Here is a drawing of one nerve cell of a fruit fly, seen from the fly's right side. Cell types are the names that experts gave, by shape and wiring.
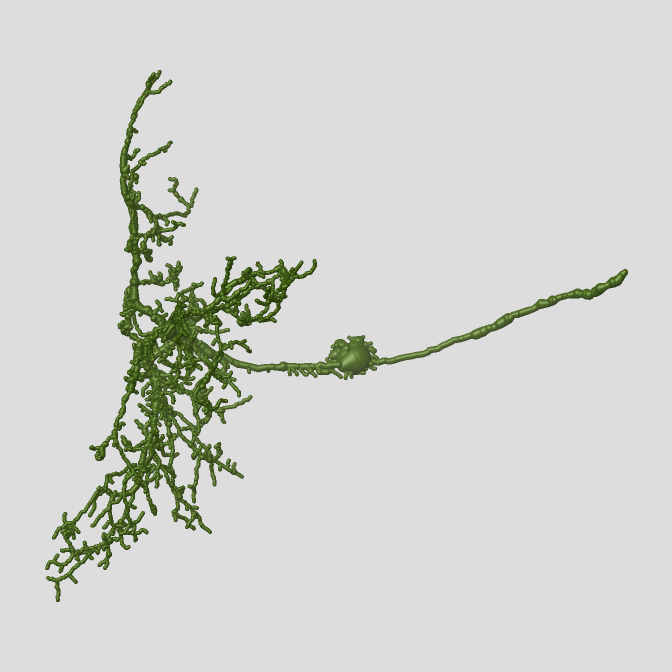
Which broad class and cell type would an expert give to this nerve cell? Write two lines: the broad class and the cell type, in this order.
motor neuron of the brain
PS349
